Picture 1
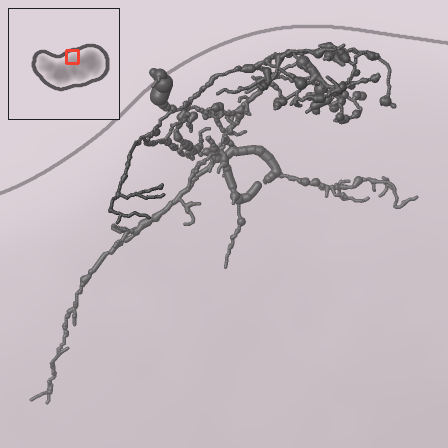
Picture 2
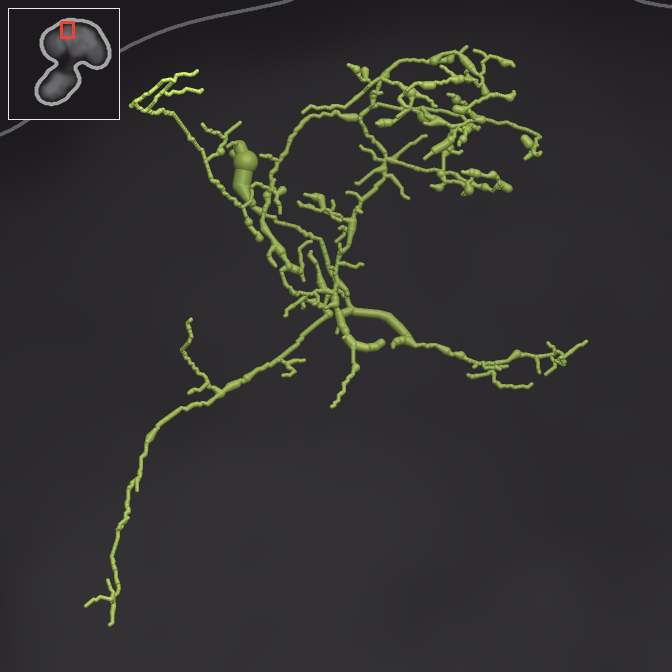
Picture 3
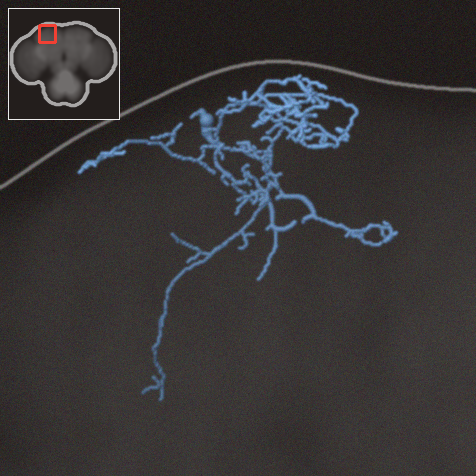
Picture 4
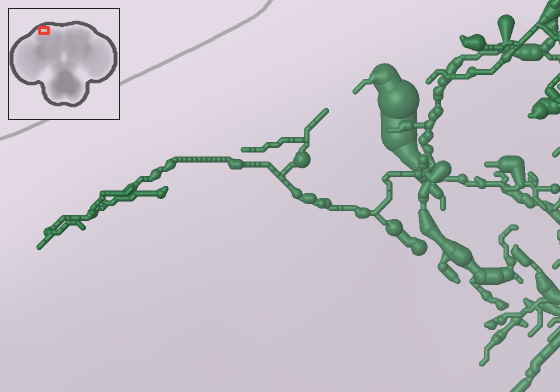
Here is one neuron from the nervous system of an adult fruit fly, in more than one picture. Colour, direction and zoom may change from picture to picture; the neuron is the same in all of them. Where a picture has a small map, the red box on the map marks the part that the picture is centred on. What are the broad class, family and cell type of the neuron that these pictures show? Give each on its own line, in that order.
central-brain intrinsic neuron
hemilineage LHd2
CB2970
